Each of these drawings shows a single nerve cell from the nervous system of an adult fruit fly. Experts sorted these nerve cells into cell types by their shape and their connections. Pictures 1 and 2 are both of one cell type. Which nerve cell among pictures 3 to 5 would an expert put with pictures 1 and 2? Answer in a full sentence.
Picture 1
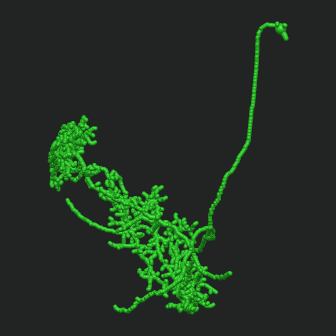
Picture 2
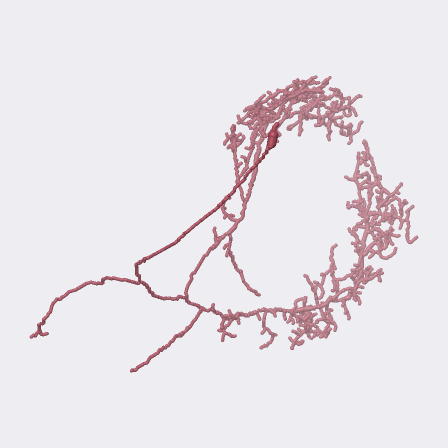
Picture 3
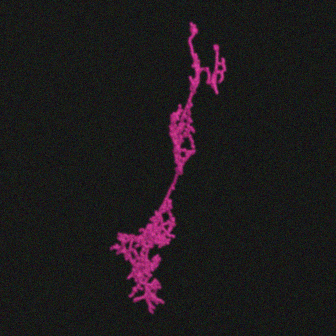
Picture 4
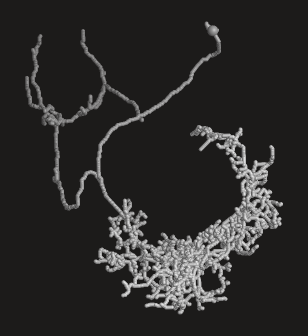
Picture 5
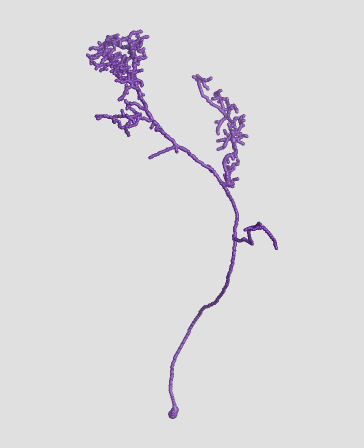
Picture 5 is of the same cell type.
